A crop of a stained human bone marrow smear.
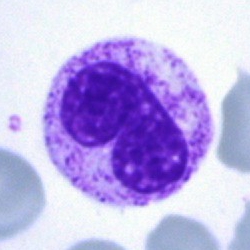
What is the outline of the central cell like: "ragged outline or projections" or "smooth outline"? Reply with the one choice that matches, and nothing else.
Smooth outline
